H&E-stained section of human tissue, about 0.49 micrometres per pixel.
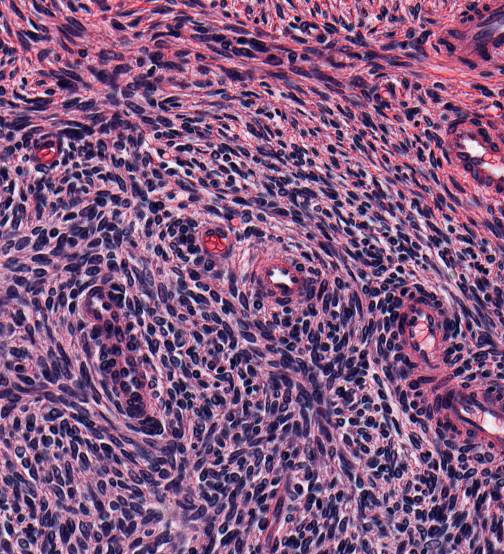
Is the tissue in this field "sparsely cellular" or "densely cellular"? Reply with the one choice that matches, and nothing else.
Densely cellular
